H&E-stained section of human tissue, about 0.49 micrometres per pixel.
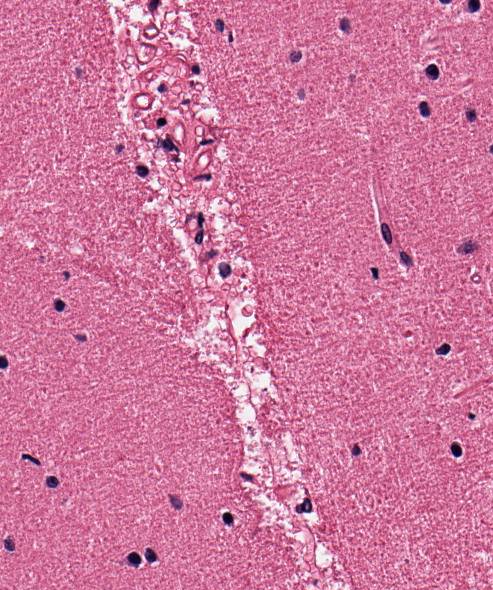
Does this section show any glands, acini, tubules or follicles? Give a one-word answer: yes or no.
No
